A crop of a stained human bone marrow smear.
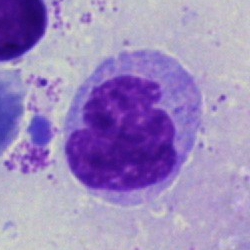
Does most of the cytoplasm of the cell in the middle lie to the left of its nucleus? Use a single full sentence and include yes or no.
No, what lies toward the left is the nucleus of the cell.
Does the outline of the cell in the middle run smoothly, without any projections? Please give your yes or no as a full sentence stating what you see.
Yes, there is a smooth outline around the cell, free of projections.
